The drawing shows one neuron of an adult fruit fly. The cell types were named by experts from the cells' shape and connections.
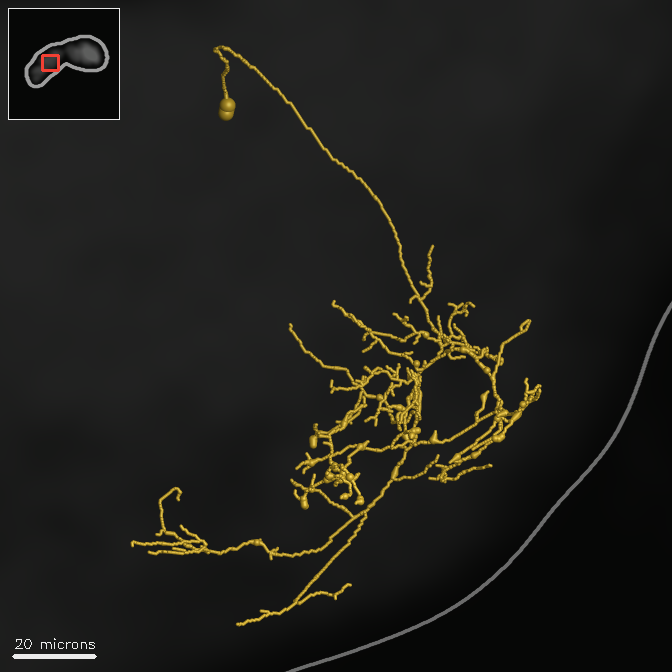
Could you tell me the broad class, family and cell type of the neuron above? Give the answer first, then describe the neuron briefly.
It is a nerve-cord intrinsic neuron. The family is hemilineage 03B. It is of cell type IN03B085. From top to bottom in the picture it spans about 140 microns. The picture shows dozens of branch ends.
